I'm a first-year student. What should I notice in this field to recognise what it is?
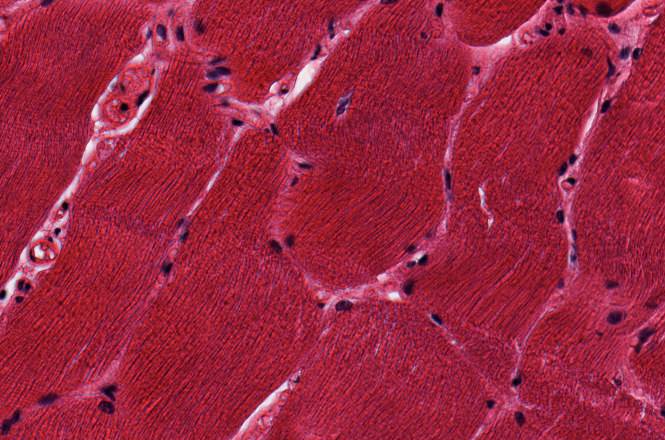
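Tissue: skeletal muscle. Check one: fine striations cross the deeply eosinophilic fibre cytoplasm.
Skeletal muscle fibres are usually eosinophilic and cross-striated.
Check two: dark, flattened nuclei sit at the fibre edges.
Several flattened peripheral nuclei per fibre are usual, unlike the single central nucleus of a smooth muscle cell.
Check three: only thin strands of pale connective tissue separate neighbouring fibres.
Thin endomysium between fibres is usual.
No fat cells lie between the fibres.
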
